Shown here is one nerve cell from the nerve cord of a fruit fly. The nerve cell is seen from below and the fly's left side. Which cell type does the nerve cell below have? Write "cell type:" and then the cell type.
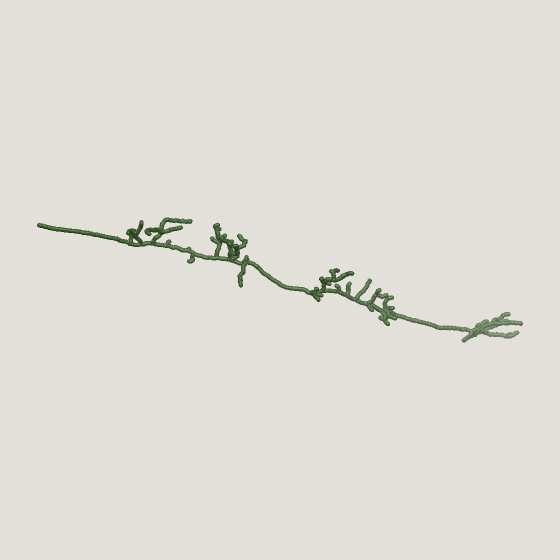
cell type: DNg38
